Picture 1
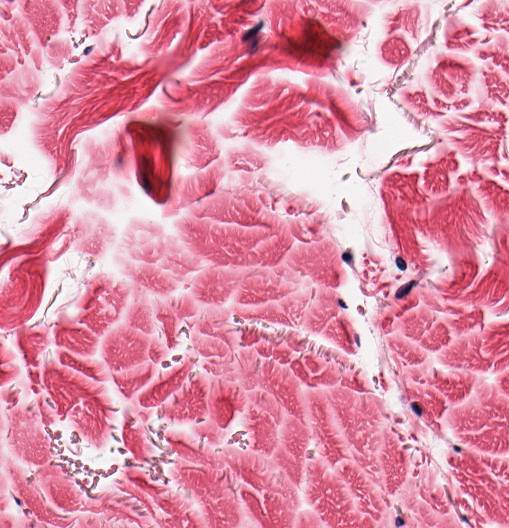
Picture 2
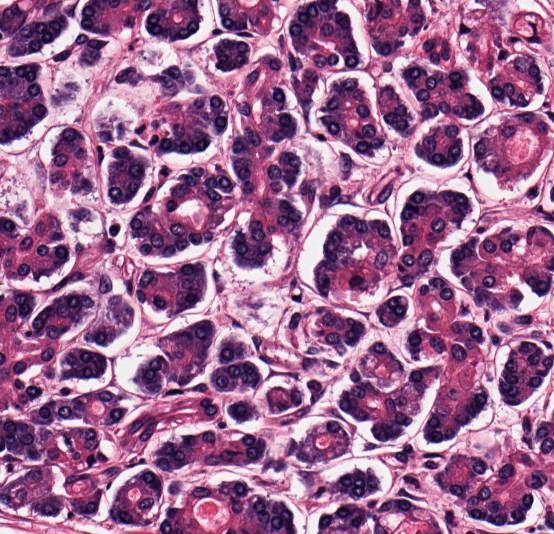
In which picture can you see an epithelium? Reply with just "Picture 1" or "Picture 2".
Picture 2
